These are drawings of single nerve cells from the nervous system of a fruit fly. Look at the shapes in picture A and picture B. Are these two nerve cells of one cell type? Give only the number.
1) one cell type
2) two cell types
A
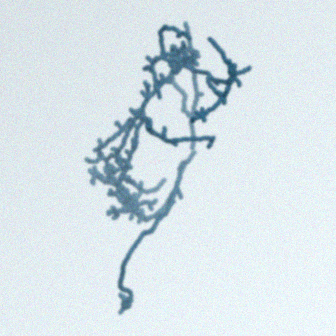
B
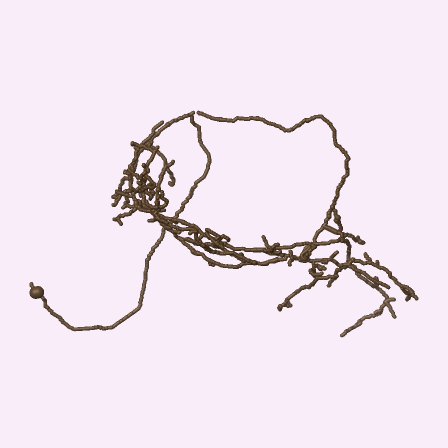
1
